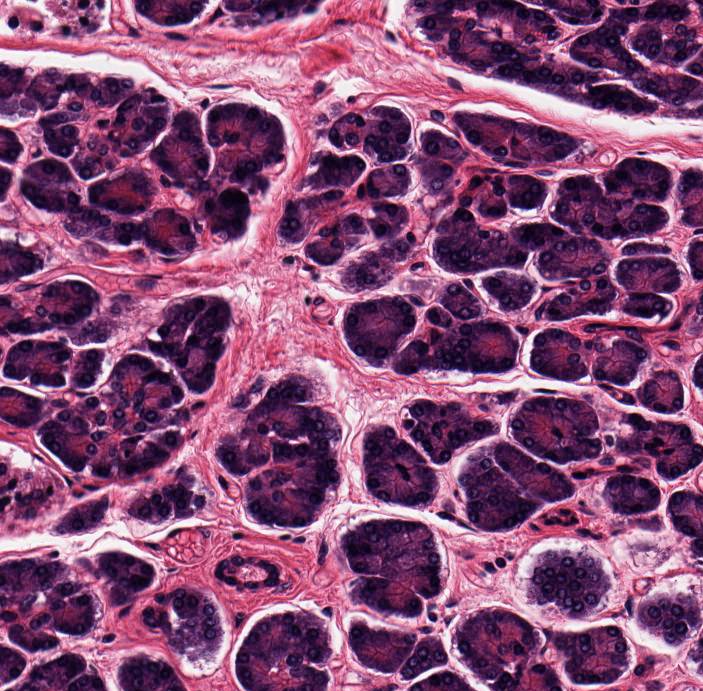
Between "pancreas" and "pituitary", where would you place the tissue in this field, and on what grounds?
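It's pancreas. The field is closely packed rounded acini in lobules, split by bands of pink connective tissue. Most acinar cells have deep purple, strongly basophilic cytoplasm and a single small, round, dark nucleus, and the septa are wavy pink collagen with scattered thin dark nuclei.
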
